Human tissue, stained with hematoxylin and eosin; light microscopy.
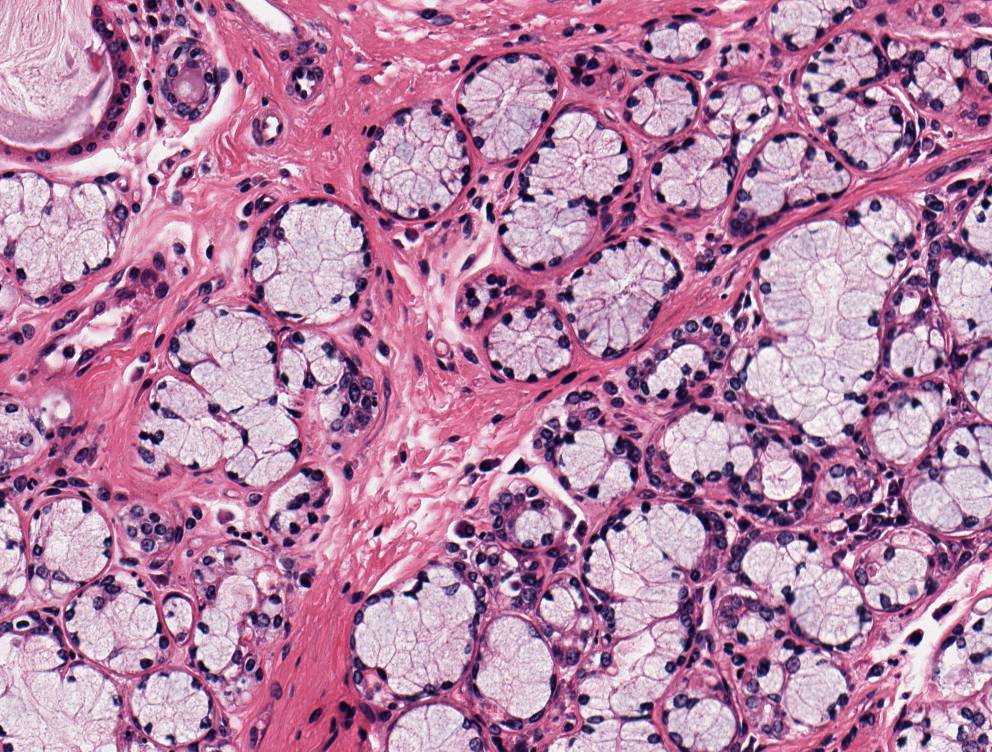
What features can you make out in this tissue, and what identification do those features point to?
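Most acini: cells with pale, foamy, finely vacuolated cytoplasm. Their nuclei dark, flattened against the outer edge of each acinus. Lumina narrow slits or barely visible. Interlobular stroma: dense pink collagen, scattered spindle-shaped nuclei. Minor salivary gland.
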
